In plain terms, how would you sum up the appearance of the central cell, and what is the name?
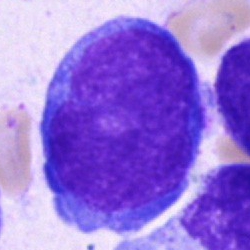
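Its outline is rounded and oval. Chromatin is fine and evenly spread, lacking coarse dark clumps. The cytoplasm is deep blue and shows no granules. It is a blast.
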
